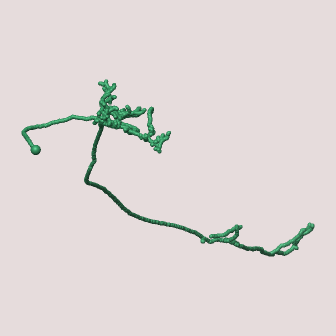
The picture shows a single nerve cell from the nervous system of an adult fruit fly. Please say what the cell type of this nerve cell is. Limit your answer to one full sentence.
This nerve cell is an instance of the cell type DNg08.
